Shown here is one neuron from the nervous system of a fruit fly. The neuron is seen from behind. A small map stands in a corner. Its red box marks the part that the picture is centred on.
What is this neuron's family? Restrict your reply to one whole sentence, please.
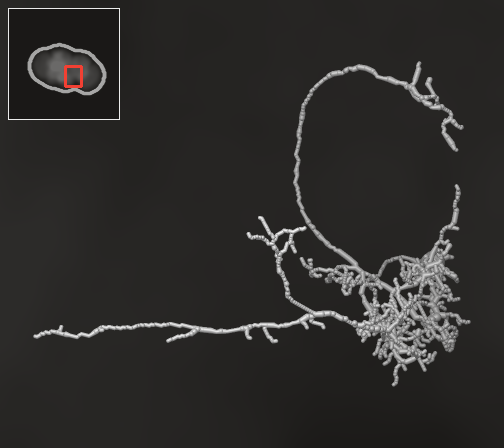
The family to which the neuron belongs is hemilineage ALl1_ventral.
